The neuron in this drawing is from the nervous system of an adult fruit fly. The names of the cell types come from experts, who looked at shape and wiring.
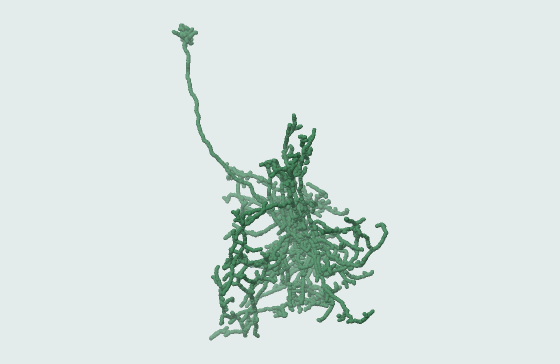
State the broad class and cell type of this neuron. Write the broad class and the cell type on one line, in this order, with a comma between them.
central-brain intrinsic neuron, CB0540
